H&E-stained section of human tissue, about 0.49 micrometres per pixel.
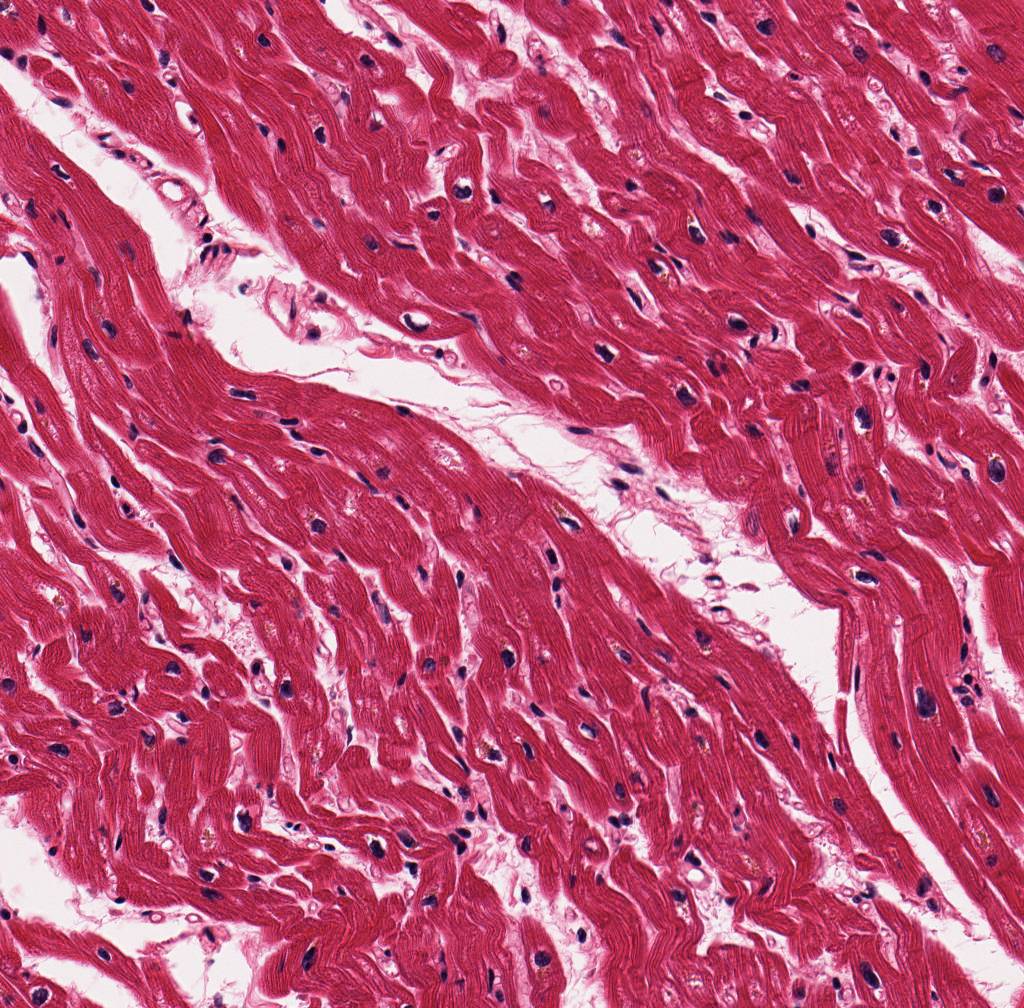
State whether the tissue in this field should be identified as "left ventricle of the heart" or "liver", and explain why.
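It's left ventricle of the heart. The muscle fibres branch and join their neighbours, and the deep red cytoplasm carries fine longitudinal myofibrillar lines, so this is muscle, not liver.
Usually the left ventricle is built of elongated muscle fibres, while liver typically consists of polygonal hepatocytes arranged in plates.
Beyond that, the nuclei sit centrally in the fibres, and small golden-brown granules cluster at the ends of some of them.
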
